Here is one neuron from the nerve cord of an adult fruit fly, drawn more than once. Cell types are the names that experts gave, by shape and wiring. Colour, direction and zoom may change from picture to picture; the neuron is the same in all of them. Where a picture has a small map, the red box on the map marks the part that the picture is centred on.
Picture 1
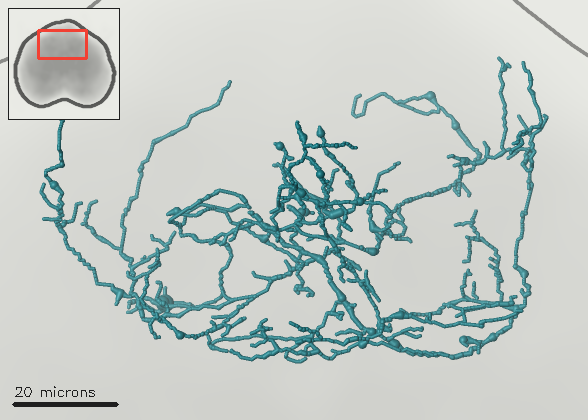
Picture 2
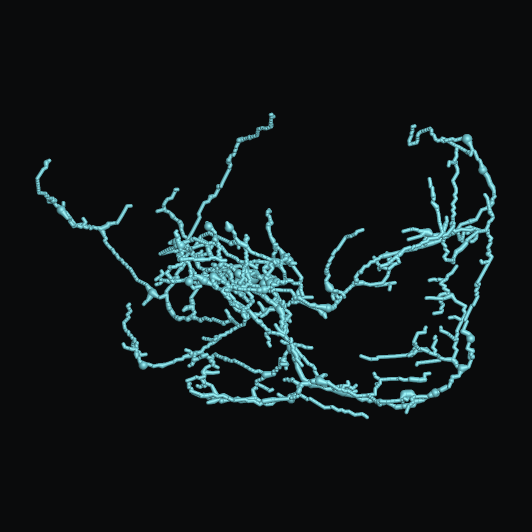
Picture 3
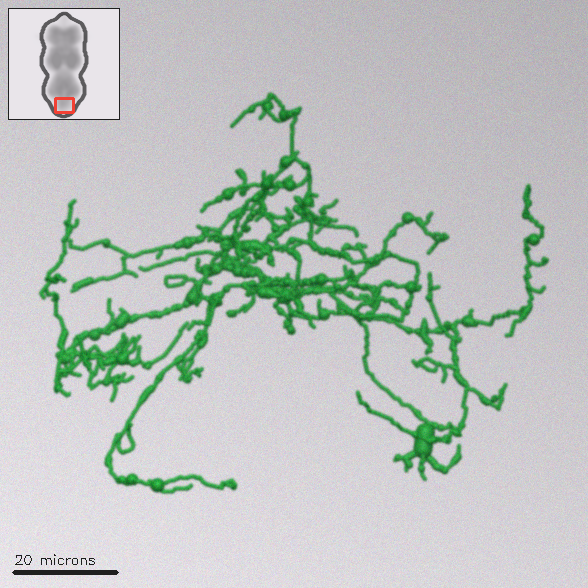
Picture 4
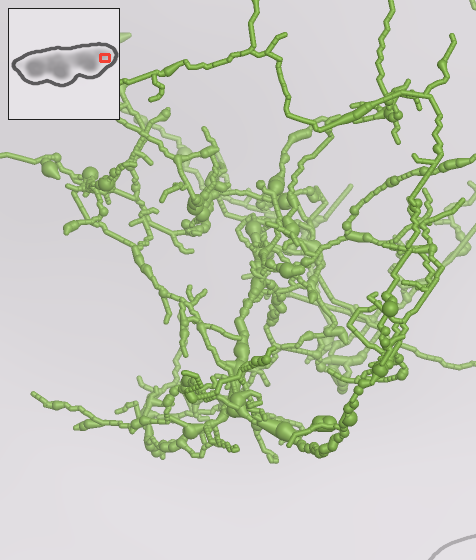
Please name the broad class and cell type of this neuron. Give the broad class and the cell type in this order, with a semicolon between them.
nerve-cord intrinsic neuron; INXXX279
